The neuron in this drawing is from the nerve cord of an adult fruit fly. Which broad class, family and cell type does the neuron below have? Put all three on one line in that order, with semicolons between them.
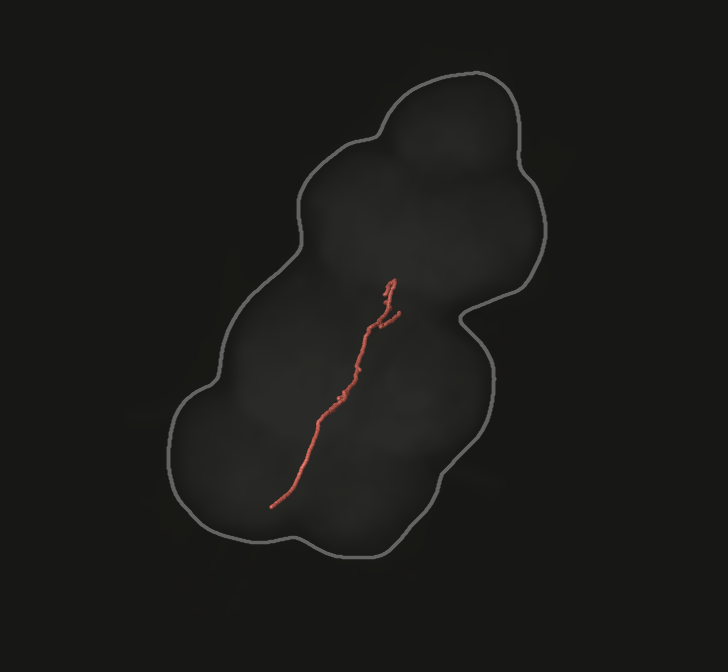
descending neuron; hemilineage PSp2; DNpe012_a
